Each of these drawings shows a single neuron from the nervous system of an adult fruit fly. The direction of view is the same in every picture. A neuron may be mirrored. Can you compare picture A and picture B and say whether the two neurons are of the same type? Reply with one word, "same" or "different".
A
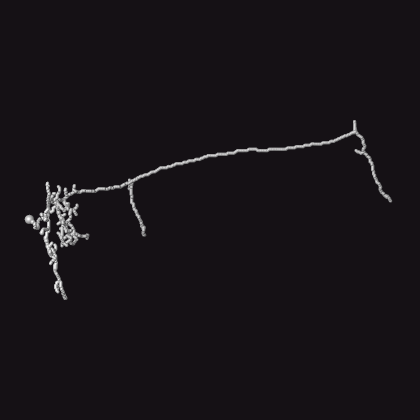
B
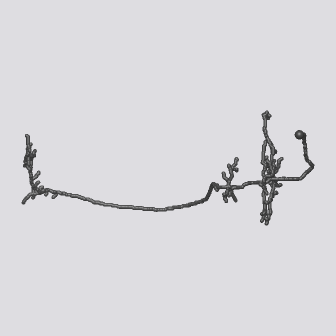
different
